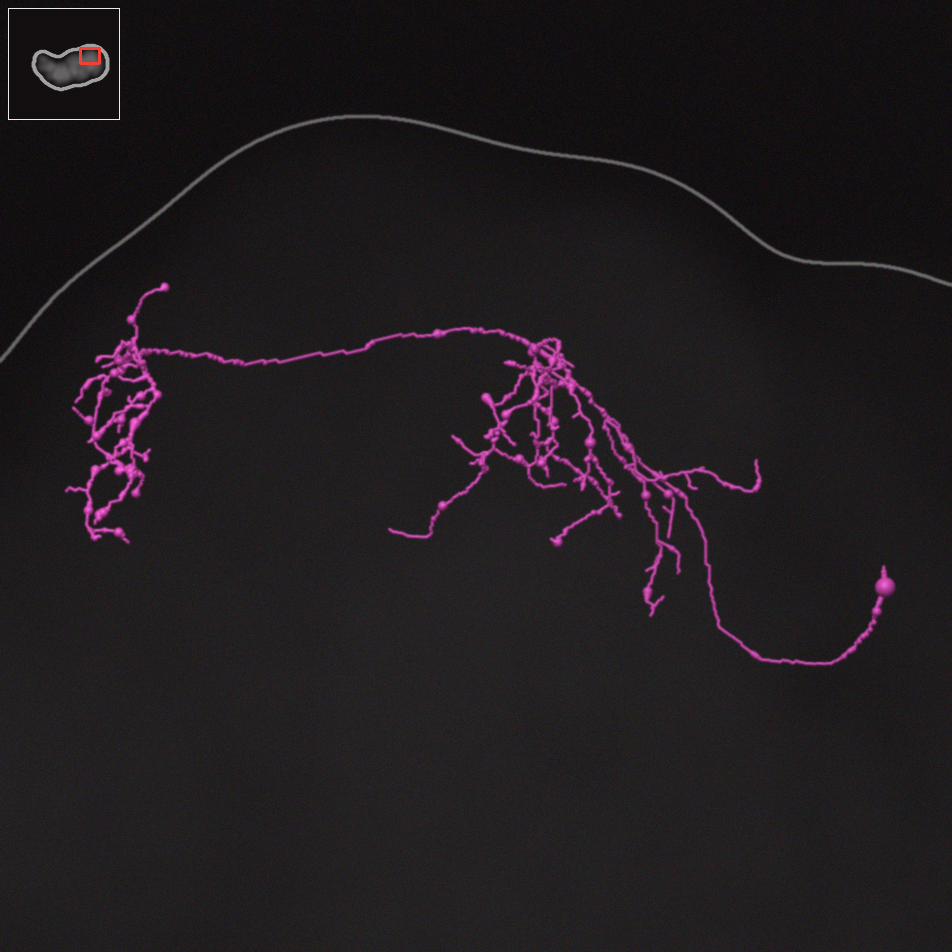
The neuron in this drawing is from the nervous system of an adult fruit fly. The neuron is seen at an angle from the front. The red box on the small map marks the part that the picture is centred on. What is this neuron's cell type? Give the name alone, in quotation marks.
"CB2280"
